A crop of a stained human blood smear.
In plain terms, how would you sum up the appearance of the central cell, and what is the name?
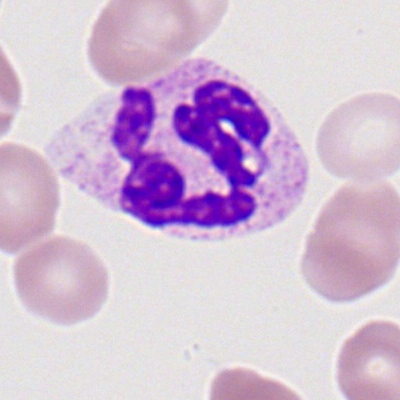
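Starting with the outline: it is smooth and carries no surface projections. Next, the chromatin is dark purple and coarsely clumped. Then the cytoplasm, which is plentiful and pale pink and holds many fine lilac granules. Last, the name: segmented neutrophil.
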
